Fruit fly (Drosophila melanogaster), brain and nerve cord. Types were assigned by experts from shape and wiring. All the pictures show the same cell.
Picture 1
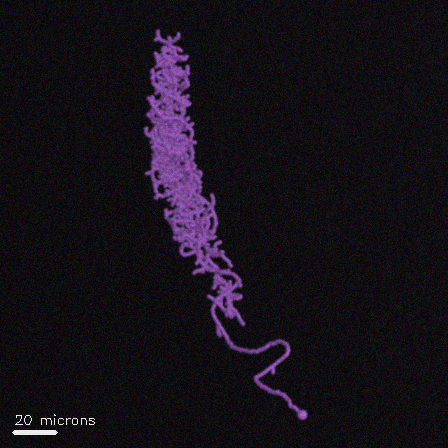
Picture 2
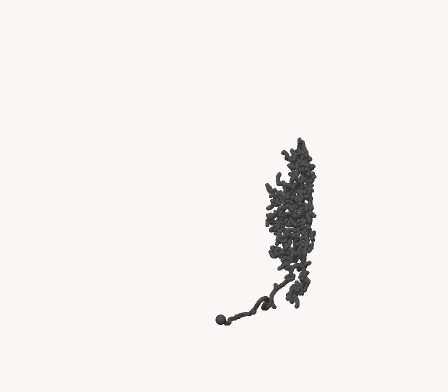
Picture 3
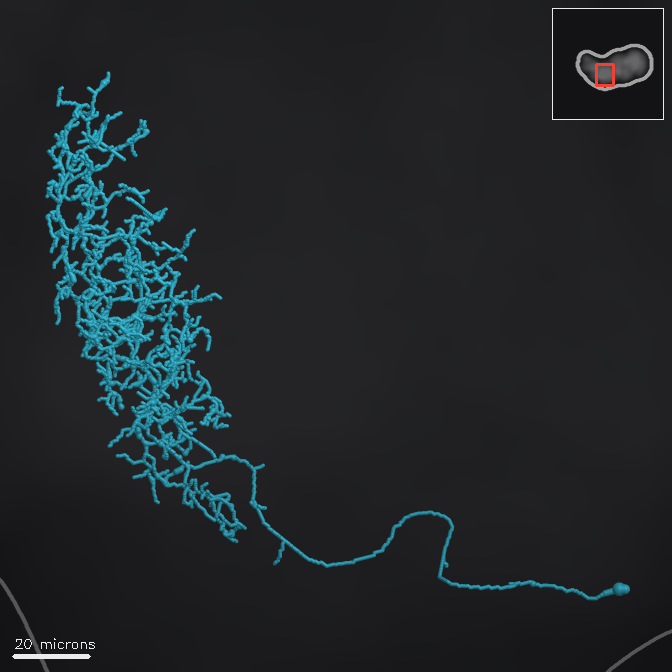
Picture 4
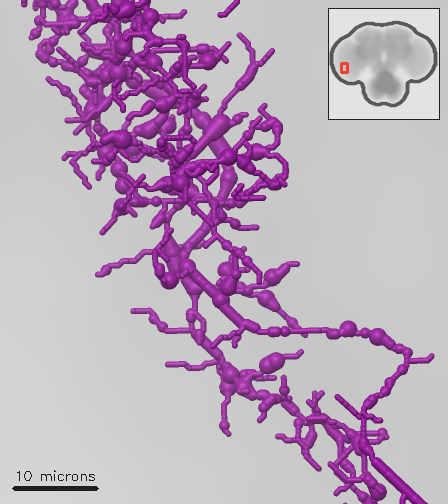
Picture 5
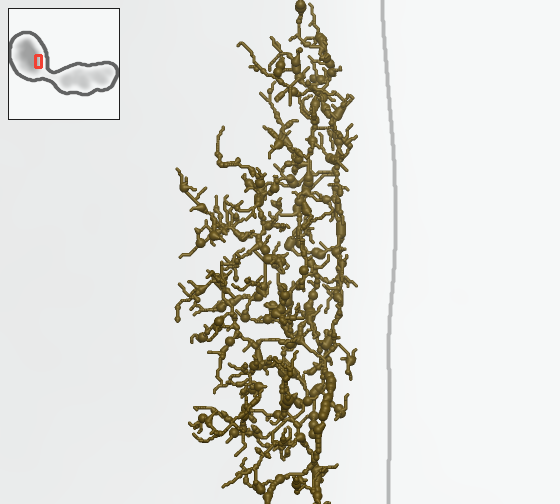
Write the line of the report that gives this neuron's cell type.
Pm8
